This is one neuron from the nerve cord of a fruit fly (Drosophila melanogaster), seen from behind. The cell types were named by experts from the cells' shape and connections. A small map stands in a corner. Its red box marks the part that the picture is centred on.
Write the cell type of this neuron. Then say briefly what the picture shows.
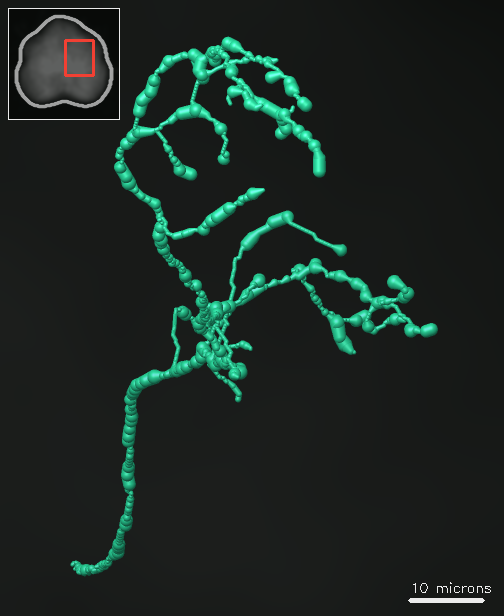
It is of cell type DNb02. This is a descending neuron. The drawing shows no cell body. From top to bottom in the picture it spans about 75 microns.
